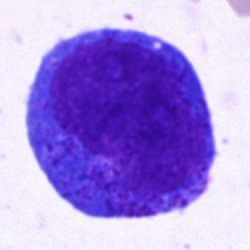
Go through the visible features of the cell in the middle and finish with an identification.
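See how the outline is round to slightly oval and smooth, with no projections from the surface. The chromatin is fine and evenly spread, free of coarse clumps. Along the lower part of the cell, purple granules are scattered in the cytoplasm. What you are looking at is a promyelocyte.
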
